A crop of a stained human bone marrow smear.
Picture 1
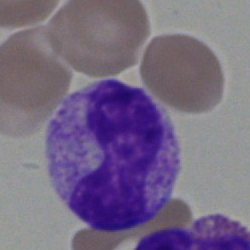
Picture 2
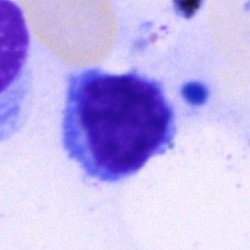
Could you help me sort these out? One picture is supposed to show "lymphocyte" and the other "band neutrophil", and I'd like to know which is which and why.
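Two kinds appear here: a band neutrophil in picture 1 and a lymphocyte in picture 2. In the band neutrophil the nucleus is a curved, indented band running from the top of the cell to the bottom and lying toward the right; in the lymphocyte it fills most of the cell and sits toward the upper right.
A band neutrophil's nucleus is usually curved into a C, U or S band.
Both have dark purple chromatin, condensed with patchy lighter areas in the band neutrophil and dense throughout in the lymphocyte.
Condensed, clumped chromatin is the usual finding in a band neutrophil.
The cytoplasm also differs: pale lilac and fairly plentiful in the band neutrophil, widest on the left, but blue in the lymphocyte, where the rim is widest on the left and the outer edge is ragged with small bulges.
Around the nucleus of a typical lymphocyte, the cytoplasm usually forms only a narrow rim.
The band neutrophil's outline is round and smooth, and no distinct nucleoli are visible in its nucleus. No granules can be seen in the lymphocyte's cytoplasm.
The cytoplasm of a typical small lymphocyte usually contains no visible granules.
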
